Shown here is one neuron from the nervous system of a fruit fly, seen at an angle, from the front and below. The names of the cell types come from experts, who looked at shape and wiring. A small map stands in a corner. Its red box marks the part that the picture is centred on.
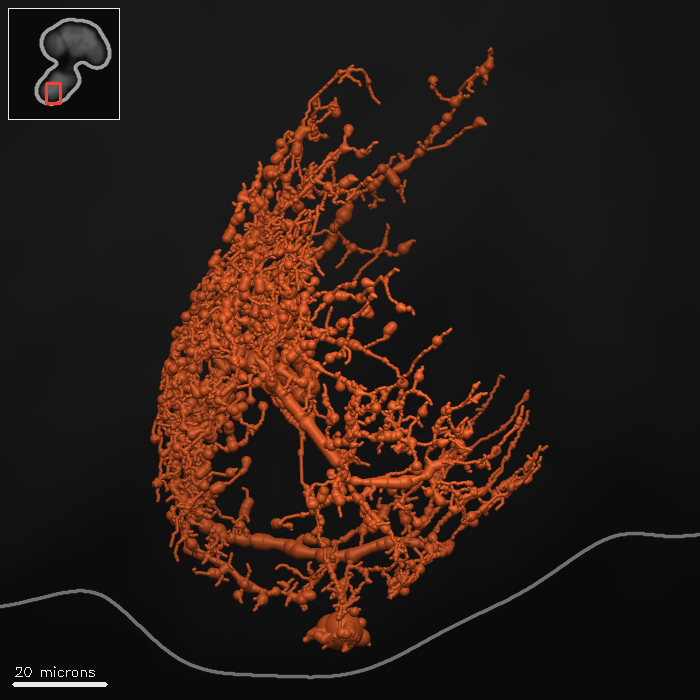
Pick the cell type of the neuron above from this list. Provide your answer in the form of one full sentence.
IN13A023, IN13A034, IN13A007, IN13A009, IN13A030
As for cell type, this neuron is IN13A007.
